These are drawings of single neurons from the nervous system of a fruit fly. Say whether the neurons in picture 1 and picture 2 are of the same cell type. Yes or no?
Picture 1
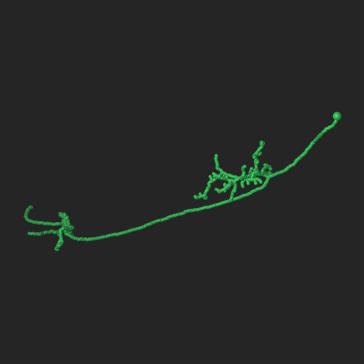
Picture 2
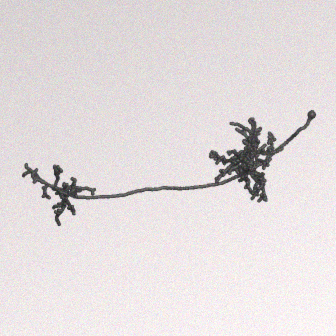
no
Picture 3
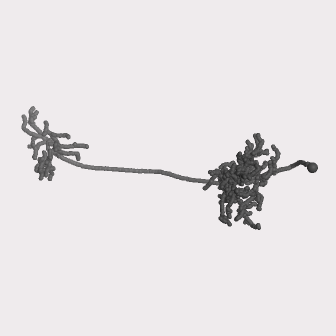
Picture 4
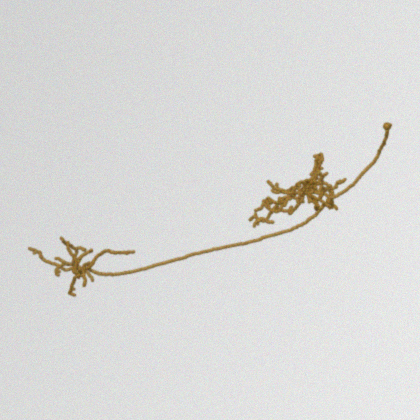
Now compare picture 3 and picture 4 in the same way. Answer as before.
no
